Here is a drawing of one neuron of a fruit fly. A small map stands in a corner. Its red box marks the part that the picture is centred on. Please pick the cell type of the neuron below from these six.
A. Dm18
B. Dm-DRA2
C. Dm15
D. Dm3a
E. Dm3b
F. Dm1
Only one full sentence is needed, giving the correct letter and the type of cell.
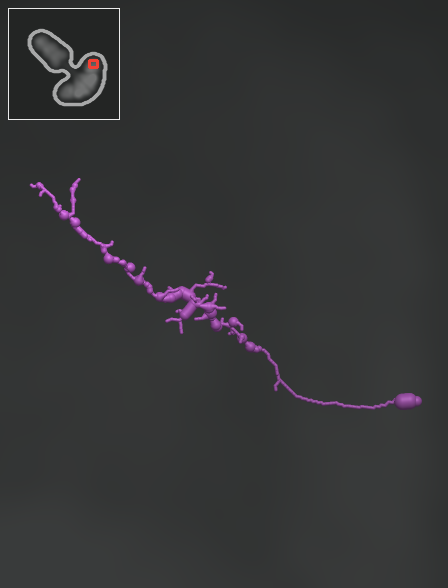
The neuron is a cell of type Dm3a, the type in option D.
